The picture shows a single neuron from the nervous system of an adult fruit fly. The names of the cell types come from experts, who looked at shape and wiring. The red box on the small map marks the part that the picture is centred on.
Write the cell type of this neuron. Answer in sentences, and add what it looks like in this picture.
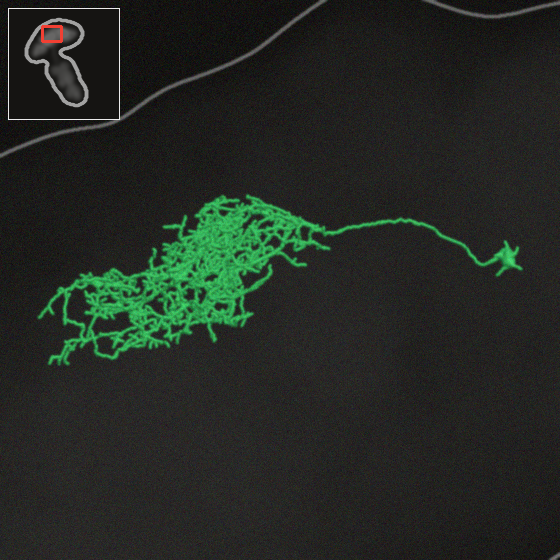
It is of cell type GNG058. Its broad class is central-brain intrinsic neuron. It is in the brain and does not reach the nerve cord. Dozens of branch ends can be seen.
